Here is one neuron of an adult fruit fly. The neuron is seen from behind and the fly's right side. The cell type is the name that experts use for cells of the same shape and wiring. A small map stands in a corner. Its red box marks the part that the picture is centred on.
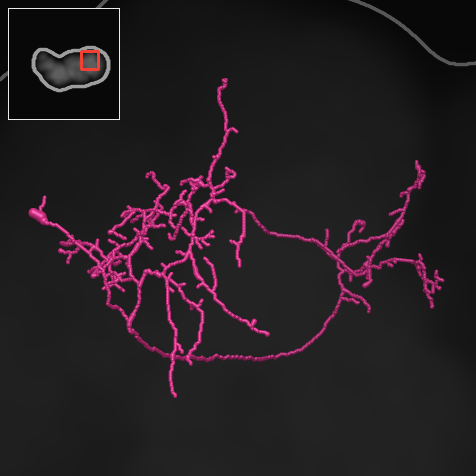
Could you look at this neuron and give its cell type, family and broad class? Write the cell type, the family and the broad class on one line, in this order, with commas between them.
AOTU056, hemilineage DL1_ventral, central-brain intrinsic neuron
